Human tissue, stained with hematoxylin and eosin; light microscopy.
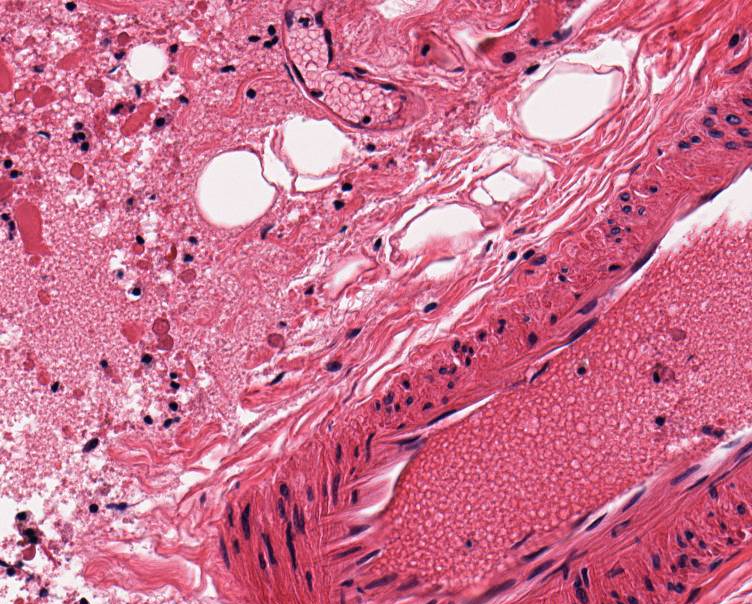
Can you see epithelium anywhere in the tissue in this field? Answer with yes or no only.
No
